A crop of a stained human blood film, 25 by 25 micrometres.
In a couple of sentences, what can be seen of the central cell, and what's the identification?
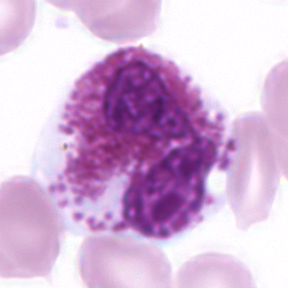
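In the central cell I count two nuclear lobes, one in the upper part and one at lower right. Its chromatin is dark purple and coarsely clumped. Coarse, round, reddish-purple granules pack the cytoplasm, with loose ones along the lower left edge. It is an eosinophil.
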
